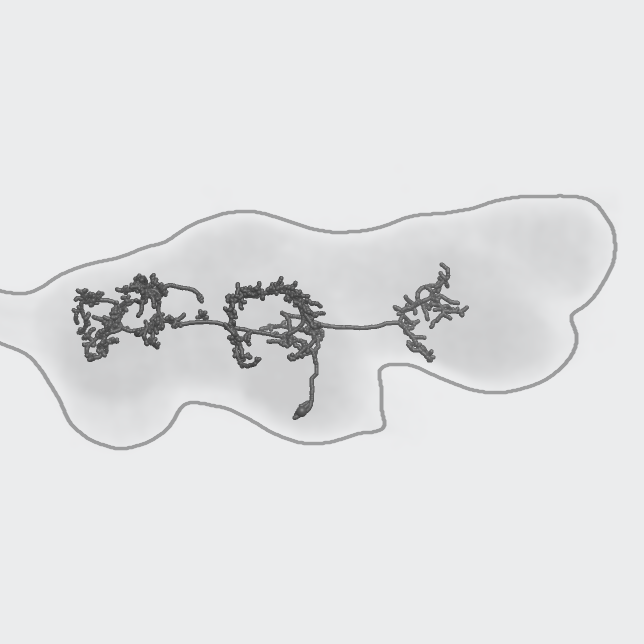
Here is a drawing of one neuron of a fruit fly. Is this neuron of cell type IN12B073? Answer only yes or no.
no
